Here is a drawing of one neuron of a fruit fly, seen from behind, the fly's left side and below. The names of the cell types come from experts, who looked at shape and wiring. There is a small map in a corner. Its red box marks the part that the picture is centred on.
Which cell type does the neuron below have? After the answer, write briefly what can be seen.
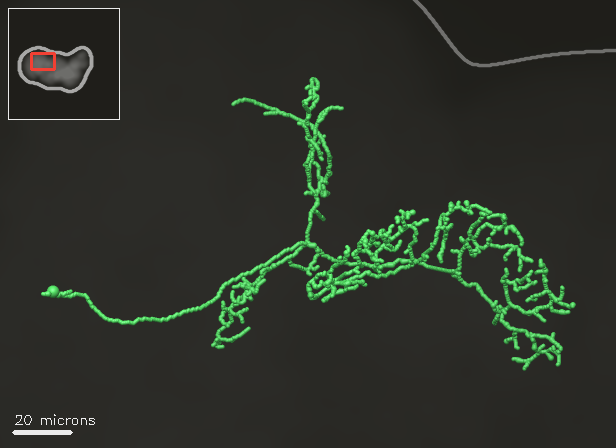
The cell type is FB6W. This is a central-brain intrinsic neuron. By the scale bar it is about 190 microns wide in this view. The picture shows dozens of branch ends.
